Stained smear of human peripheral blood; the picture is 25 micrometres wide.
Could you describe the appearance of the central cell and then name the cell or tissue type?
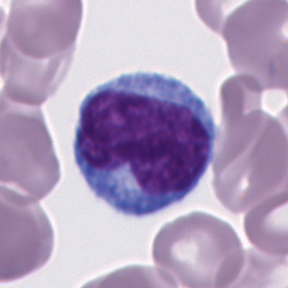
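Roughly round with a slightly fuzzy edge, the cell measures about 13 micrometres across. Its nucleus, about 12 by 9 micrometres, fills about 60% of the cell's area. A notch indents the nucleus on its lower side. No distinct nucleoli are visible. The cytoplasm is blue and forms a rim that is widest below the nucleus. The cell is a monocyte.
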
